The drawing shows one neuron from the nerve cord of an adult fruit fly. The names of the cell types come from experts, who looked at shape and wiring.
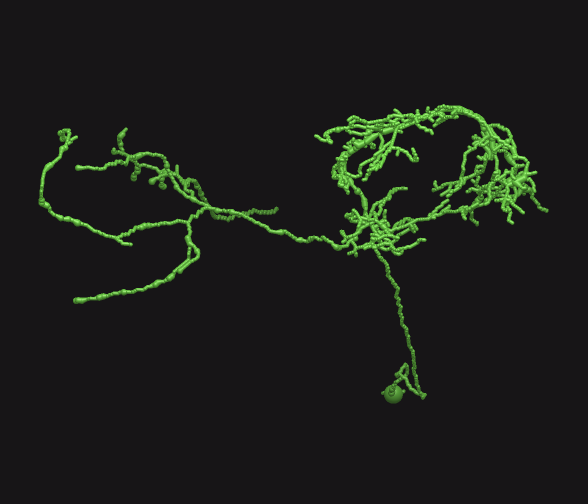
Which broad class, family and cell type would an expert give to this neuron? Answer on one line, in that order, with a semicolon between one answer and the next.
ascending neuron; hemilineage 07B; AN07B042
